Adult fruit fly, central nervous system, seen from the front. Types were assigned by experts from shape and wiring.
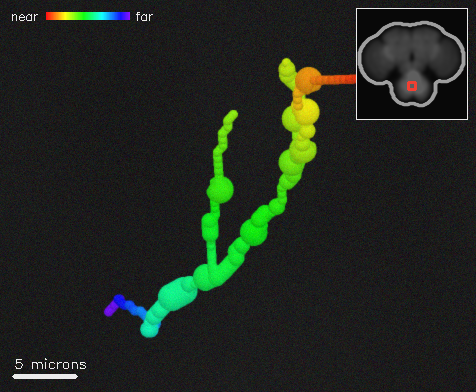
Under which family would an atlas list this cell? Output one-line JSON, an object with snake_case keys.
{"family": "class mechanosensory tactile"}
